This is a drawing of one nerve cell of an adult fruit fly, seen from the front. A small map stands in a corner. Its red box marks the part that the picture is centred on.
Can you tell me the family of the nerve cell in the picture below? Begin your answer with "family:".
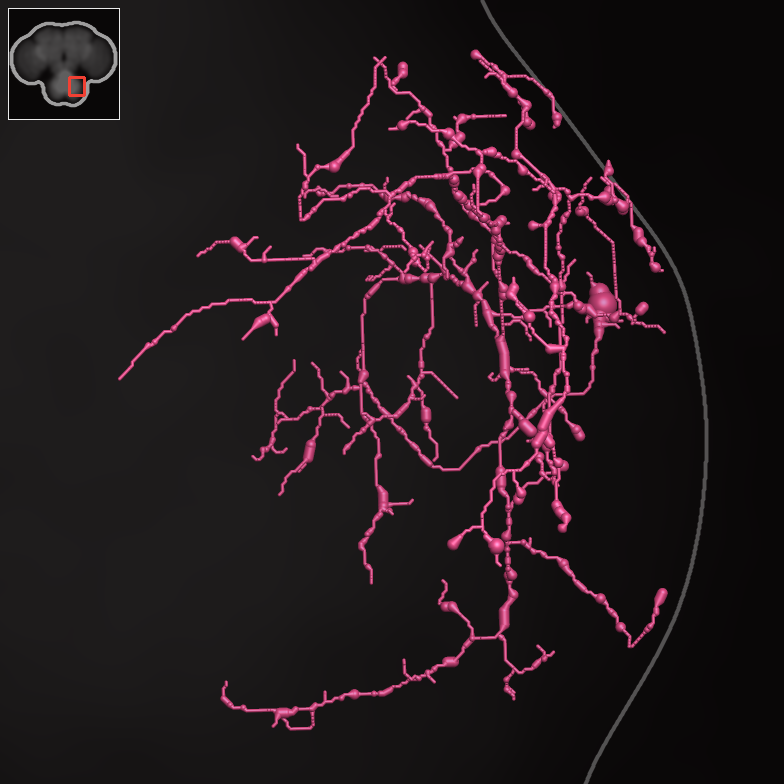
family: hemilineage 03A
